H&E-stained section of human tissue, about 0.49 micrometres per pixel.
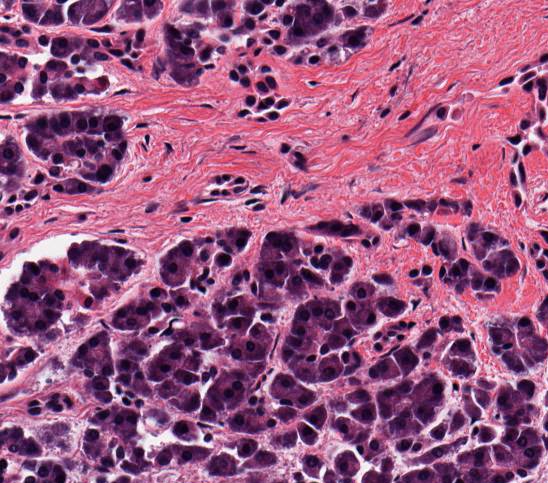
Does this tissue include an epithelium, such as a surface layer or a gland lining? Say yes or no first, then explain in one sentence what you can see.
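Yes. A band of pink collagenous stroma crosses the upper part of the field, with crowded epithelial cells below it and at the upper left.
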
